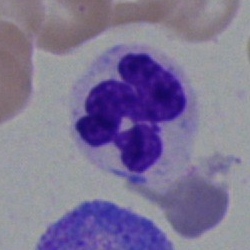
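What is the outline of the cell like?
Round and smooth.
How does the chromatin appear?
Dark purple and coarsely clumped.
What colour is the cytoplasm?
Pale greyish-lilac.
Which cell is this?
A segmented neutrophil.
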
